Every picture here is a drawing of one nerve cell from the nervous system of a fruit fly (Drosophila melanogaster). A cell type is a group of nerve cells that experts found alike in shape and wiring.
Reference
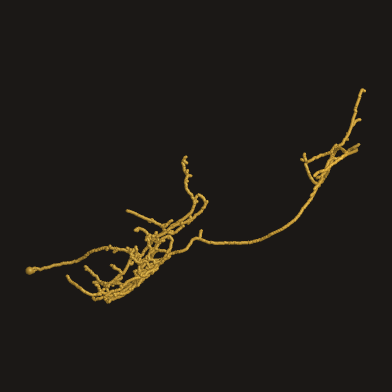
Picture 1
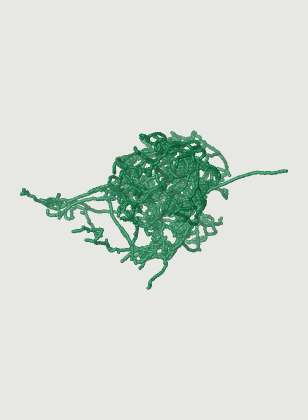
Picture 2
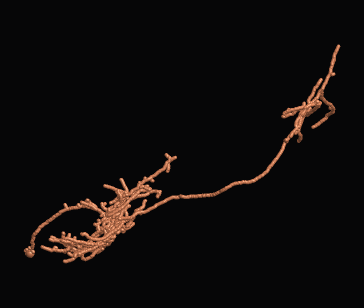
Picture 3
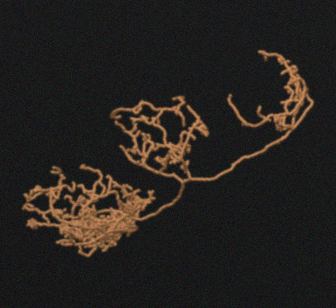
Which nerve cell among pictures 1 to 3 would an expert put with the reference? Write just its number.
2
